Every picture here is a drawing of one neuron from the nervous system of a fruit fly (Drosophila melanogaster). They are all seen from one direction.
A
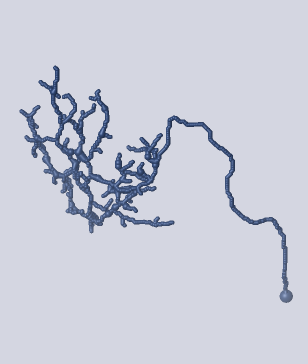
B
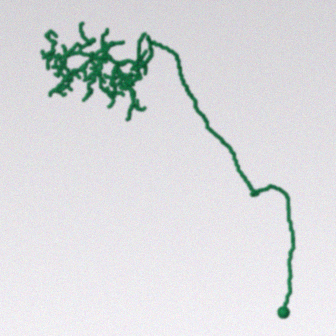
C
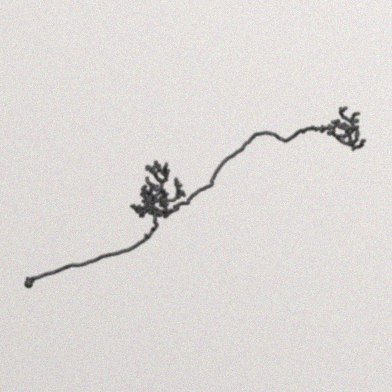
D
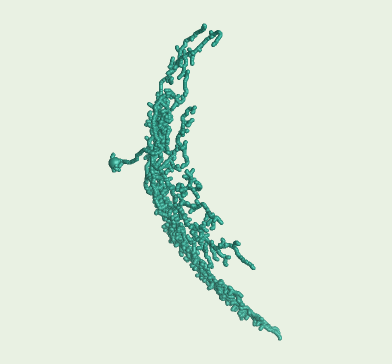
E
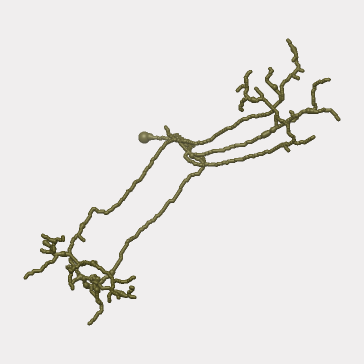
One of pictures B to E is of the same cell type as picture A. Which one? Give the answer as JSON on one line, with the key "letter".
{"letter": "B"}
